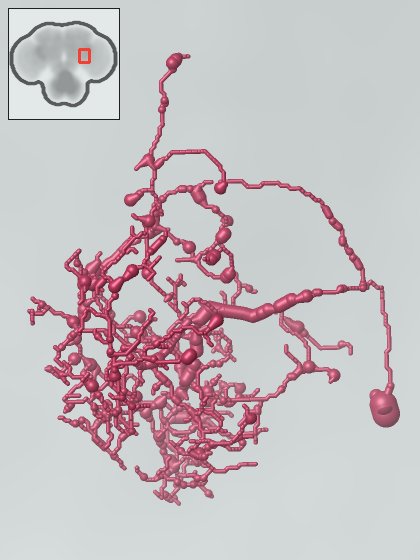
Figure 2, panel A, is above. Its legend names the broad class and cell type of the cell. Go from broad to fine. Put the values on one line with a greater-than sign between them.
central-brain intrinsic neuron > CB4052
